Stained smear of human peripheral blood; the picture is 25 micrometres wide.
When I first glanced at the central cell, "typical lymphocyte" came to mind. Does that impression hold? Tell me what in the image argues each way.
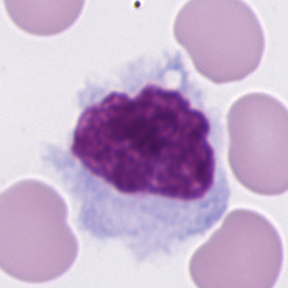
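Starting at the edge: the cell's border is ragged and fringed rather than smooth. The nucleus measures about 13 by 10 micrometres and has a bumpy, irregular outline. The cytoplasm is pale blue-grey and shows no granules.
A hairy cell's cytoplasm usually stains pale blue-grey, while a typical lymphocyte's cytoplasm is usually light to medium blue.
The colour here matches hairy cell.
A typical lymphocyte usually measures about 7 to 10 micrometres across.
The nucleus alone is already about 13 micrometres long, beyond that range, which weighs against typical lymphocyte. So typical lymphocyte does not fit; the cell is a hairy cell.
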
